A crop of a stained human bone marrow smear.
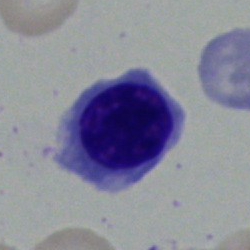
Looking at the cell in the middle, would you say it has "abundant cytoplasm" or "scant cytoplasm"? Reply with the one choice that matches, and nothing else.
Scant cytoplasm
